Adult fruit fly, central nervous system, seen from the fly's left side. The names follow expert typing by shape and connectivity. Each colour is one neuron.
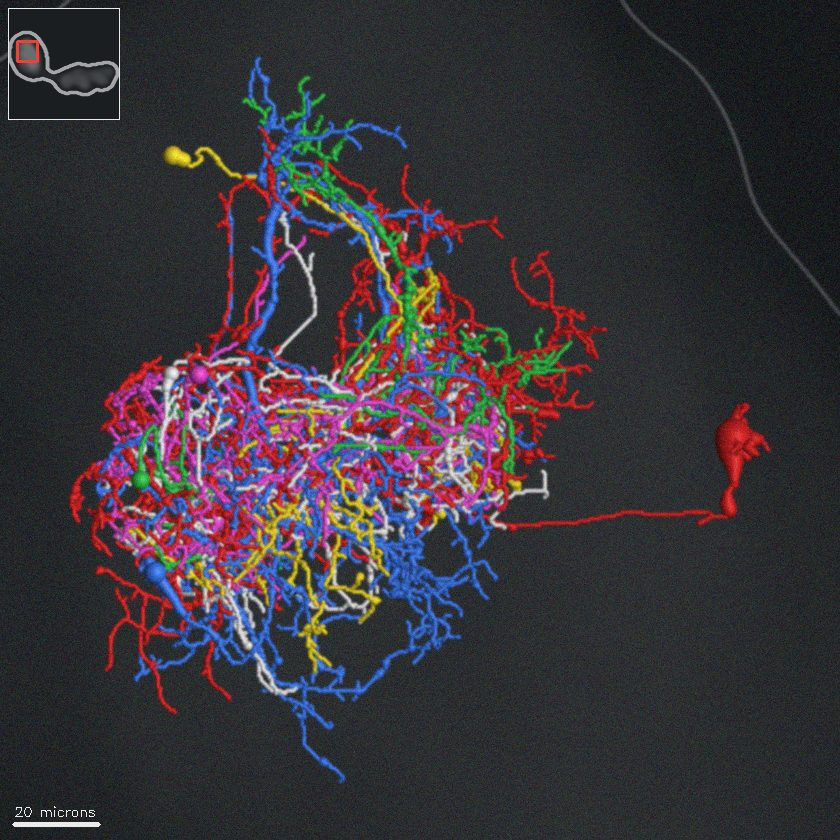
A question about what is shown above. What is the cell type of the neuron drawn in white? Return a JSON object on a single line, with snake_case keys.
{"cell_type": "CB2316"}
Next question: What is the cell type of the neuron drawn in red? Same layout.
{"cell_type": "AVLP498"}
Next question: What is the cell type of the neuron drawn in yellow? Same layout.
{"cell_type": "AVLP051"}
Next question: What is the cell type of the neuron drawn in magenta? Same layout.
{"cell_type": "CB3277"}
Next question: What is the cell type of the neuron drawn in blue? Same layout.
{"cell_type": "AVLP396"}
